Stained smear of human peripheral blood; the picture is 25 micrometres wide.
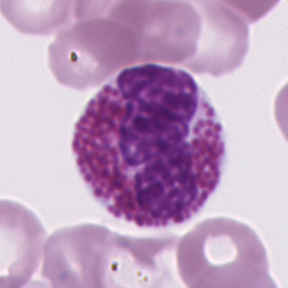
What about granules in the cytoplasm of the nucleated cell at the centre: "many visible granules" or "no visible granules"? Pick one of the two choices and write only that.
Many visible granules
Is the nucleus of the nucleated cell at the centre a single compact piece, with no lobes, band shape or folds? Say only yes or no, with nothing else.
No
